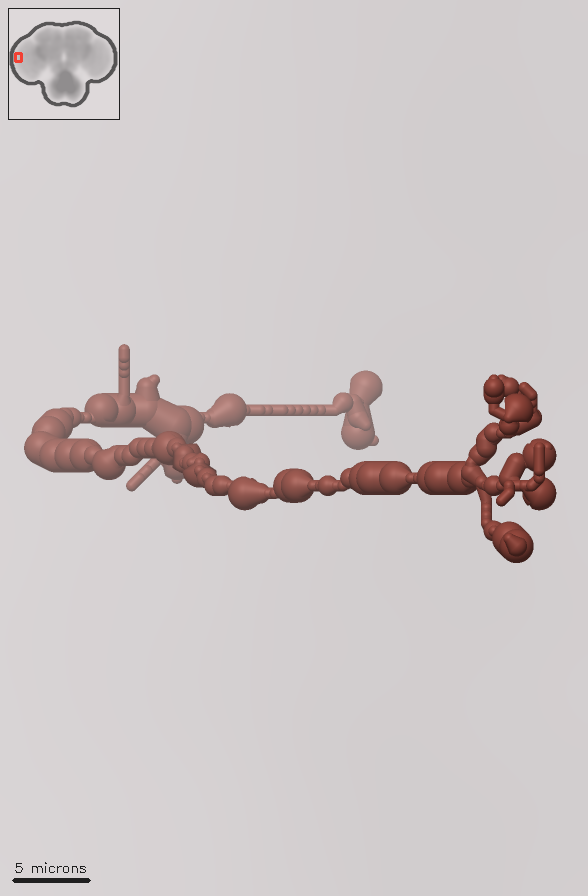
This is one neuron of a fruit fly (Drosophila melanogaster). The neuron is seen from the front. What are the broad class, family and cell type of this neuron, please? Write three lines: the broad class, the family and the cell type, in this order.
optic-lobe intrinsic neuron
L
L4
